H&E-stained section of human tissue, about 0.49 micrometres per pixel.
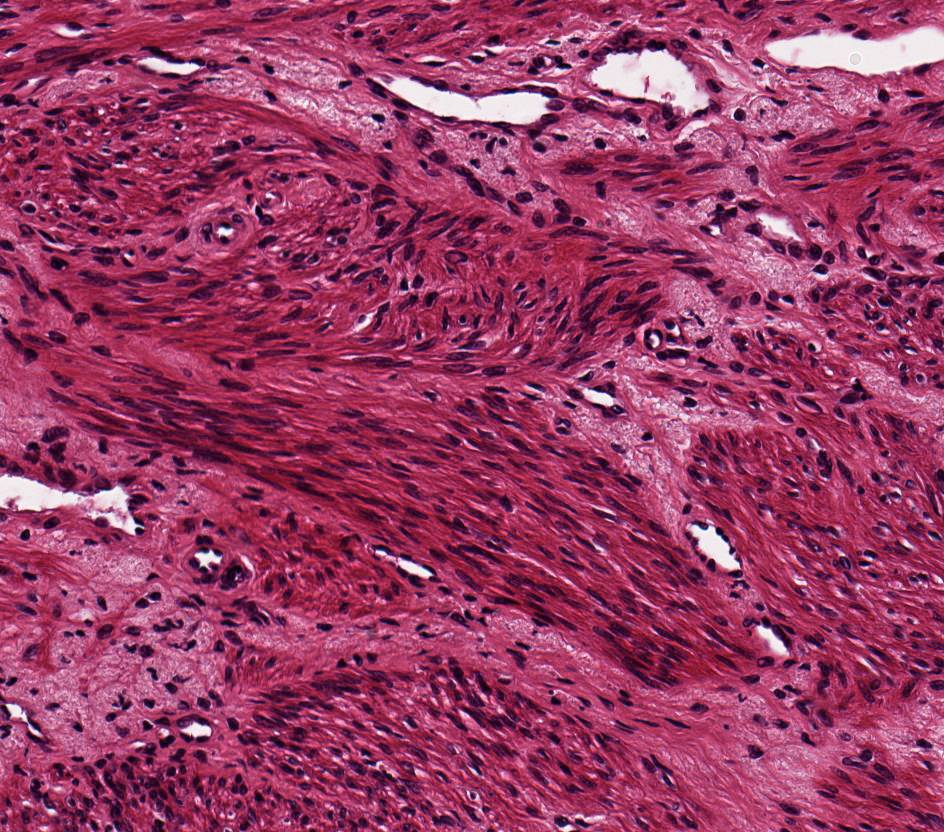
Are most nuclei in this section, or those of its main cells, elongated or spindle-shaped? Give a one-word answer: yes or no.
Yes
